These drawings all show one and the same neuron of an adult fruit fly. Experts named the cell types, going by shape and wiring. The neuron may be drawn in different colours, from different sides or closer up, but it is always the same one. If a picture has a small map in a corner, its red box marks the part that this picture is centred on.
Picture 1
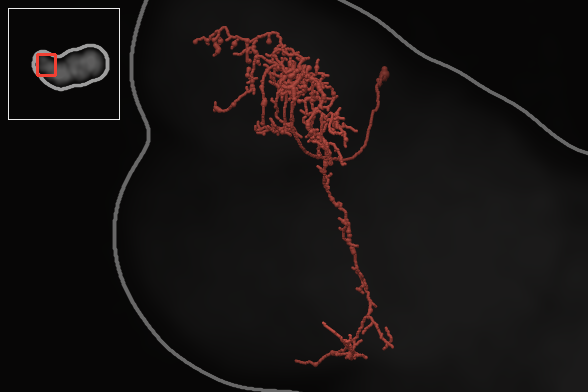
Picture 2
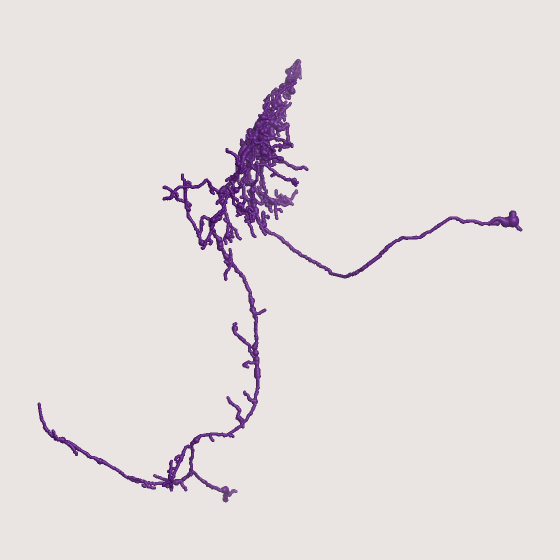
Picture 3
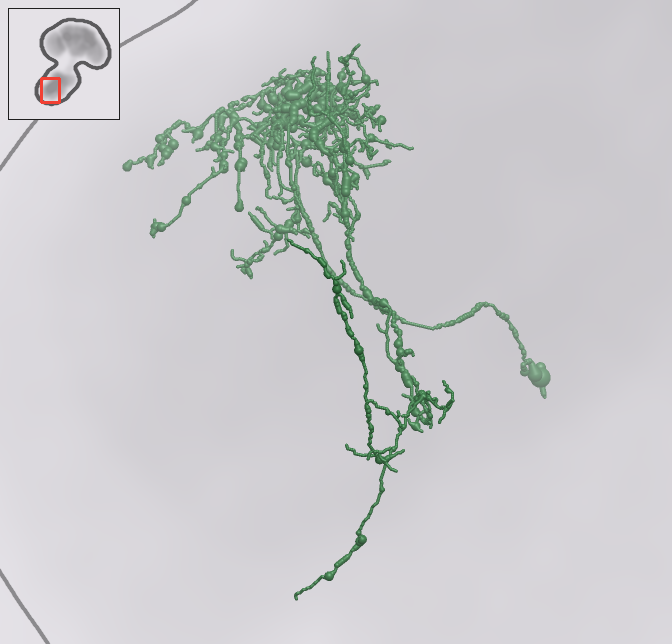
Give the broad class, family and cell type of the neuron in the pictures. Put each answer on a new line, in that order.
nerve-cord intrinsic neuron
hemilineage 14A
IN14A020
